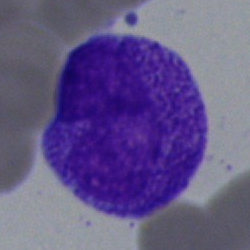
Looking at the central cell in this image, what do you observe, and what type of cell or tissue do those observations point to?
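Roughly round, I'd say, though the outline has a notch at the left side. The whole cell stains a deep violet-purple, and I find no vacuoles. The red cells beside it look grey and out of focus. This is a promyelocyte.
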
